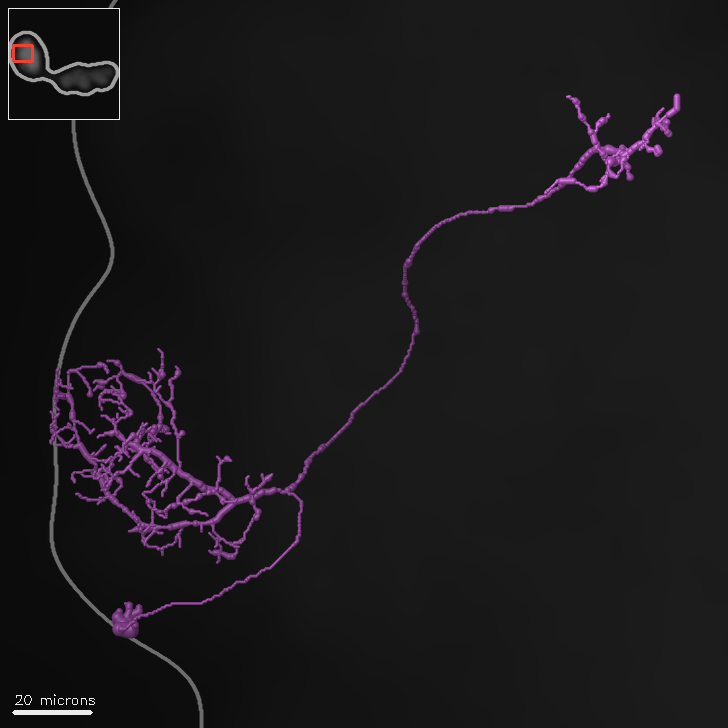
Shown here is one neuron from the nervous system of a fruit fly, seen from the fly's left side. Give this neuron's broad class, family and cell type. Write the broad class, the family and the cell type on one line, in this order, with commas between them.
central-brain intrinsic neuron, hemilineage ALv1, M_vPNml63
